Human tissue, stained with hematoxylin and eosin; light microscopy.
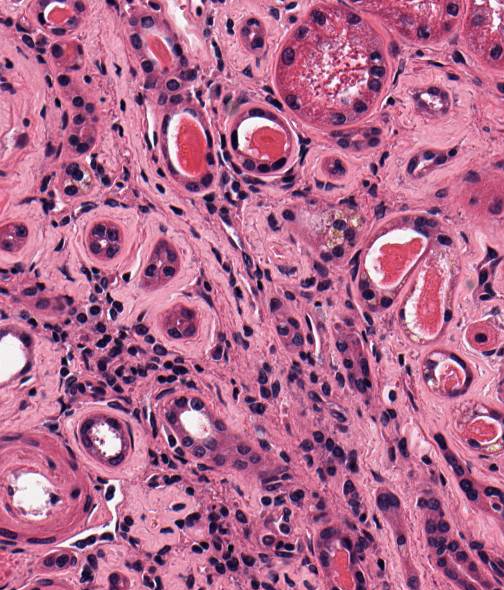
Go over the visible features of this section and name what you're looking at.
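The field shows many small round-to-oval tubular profiles, scattered apart throughout in fibrous stroma. Many tubules are surrounded by thick, pale pink, layered basement membranes. Their lining cells are flattened to low cuboidal, with small dark nuclei. Small round dark lymphocyte nuclei are densest in the left middle of the field. The tissue is renal cortex.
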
